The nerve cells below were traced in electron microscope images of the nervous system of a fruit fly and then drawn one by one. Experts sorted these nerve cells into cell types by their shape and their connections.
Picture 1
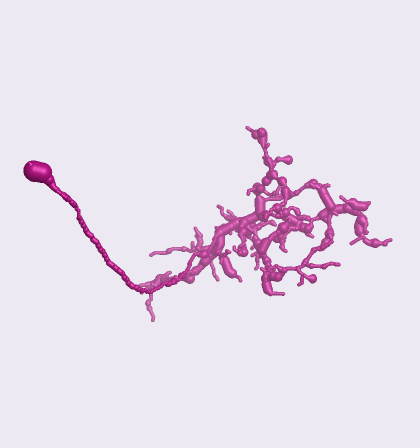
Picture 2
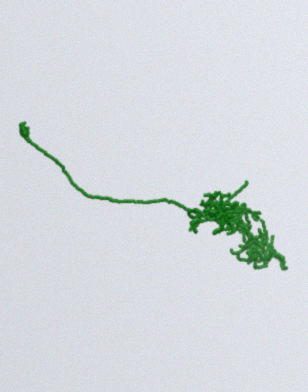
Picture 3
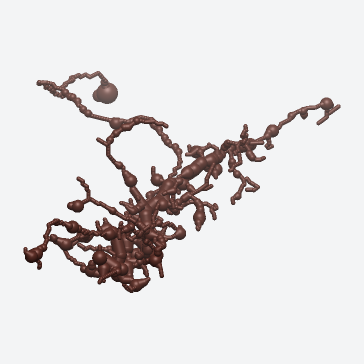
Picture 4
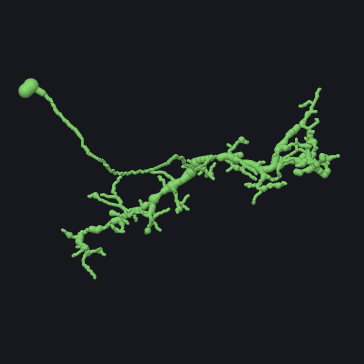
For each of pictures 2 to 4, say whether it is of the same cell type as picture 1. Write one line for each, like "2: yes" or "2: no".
2: yes
3: yes
4: no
